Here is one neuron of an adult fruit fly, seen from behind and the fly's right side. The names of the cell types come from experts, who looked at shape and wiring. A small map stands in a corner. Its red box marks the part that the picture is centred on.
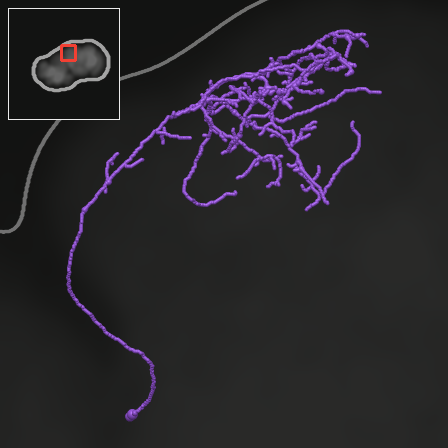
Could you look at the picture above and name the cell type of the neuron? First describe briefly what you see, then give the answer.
The picture shows dozens of branch ends. In this view it is about as wide as it is tall. Its broad class is central-brain intrinsic neuron. The cell type is CB4086.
